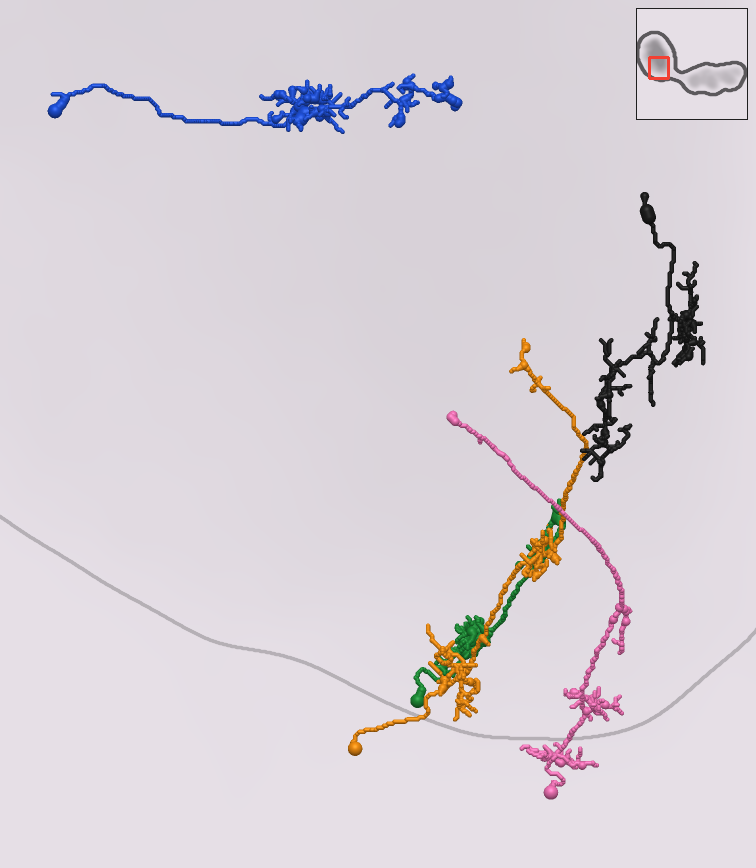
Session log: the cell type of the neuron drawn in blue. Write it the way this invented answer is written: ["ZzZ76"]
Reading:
["Mi4"]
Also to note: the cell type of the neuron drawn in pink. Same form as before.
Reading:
["Tm3"]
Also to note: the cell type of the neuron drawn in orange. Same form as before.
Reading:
["Tm6"]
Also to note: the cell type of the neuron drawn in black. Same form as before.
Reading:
["Mi2"]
